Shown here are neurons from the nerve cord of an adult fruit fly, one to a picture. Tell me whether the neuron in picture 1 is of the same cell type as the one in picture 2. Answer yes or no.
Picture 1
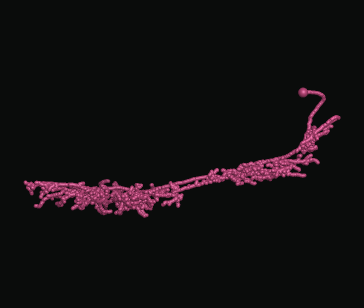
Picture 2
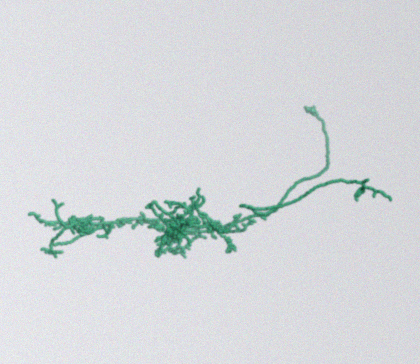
yes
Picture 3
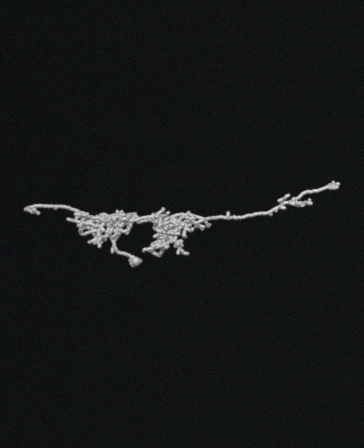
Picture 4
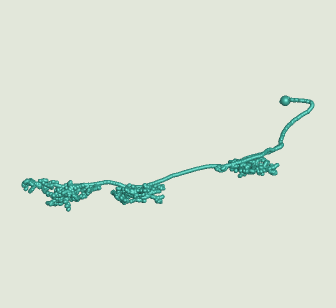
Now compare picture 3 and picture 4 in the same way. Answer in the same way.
no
